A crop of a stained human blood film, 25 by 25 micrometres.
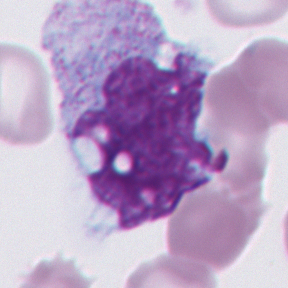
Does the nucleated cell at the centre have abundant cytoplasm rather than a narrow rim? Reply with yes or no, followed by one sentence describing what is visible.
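Yes. The cytoplasm is plentiful and pale greyish-blue.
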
